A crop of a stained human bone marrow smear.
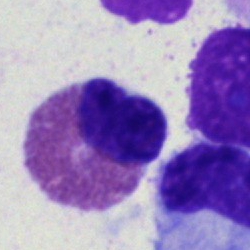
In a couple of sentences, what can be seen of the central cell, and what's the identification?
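Roughly round cell. Nucleus off-centre, toward upper right. Notch in its upper edge. No nucleoli visible. Eosinophil.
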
